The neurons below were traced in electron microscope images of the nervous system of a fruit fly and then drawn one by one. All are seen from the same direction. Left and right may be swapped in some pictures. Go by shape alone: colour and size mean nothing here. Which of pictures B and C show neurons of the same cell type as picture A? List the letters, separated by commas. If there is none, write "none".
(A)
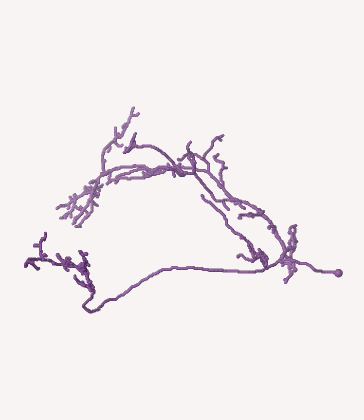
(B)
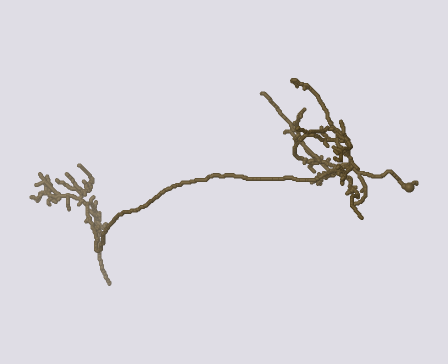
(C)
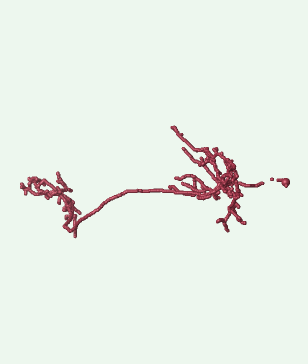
none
